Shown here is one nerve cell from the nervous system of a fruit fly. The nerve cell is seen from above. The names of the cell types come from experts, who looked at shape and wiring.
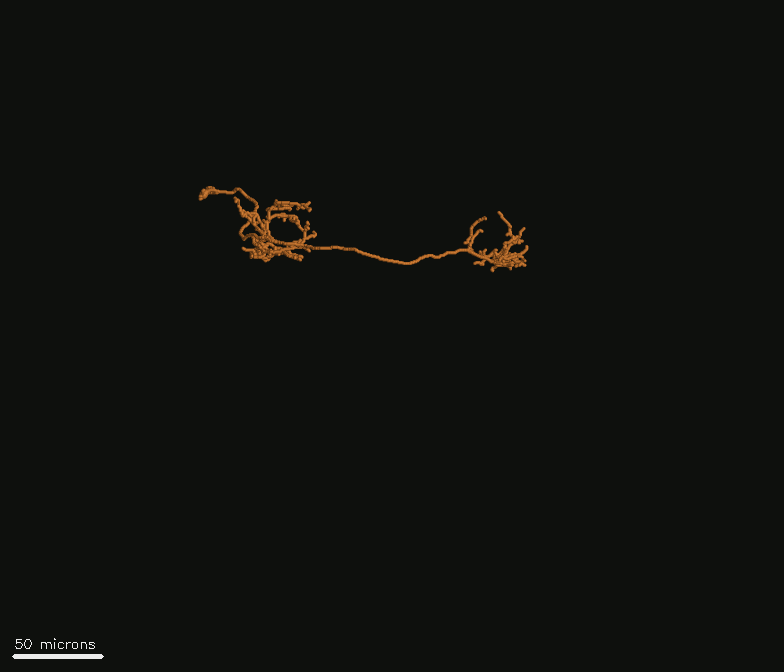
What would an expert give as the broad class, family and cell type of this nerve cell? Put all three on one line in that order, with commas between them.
central-brain intrinsic neuron, hemilineage ALv2, v2LN4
